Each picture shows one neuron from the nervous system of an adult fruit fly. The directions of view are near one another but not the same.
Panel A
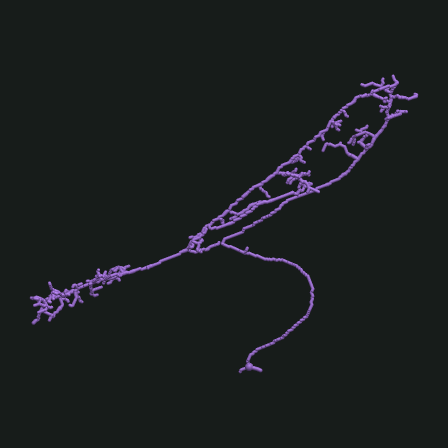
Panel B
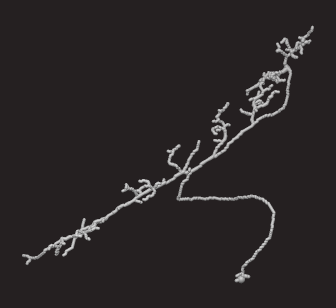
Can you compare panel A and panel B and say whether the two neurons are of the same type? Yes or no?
yes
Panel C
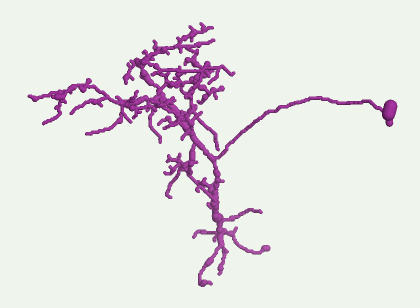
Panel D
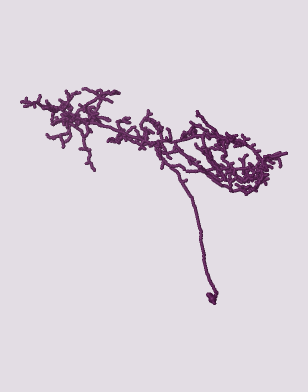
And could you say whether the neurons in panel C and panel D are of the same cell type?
yes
